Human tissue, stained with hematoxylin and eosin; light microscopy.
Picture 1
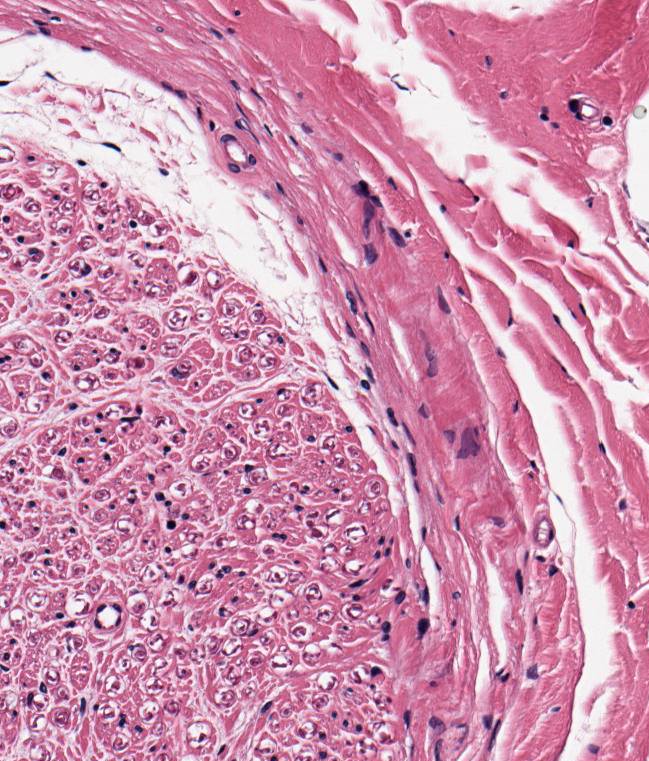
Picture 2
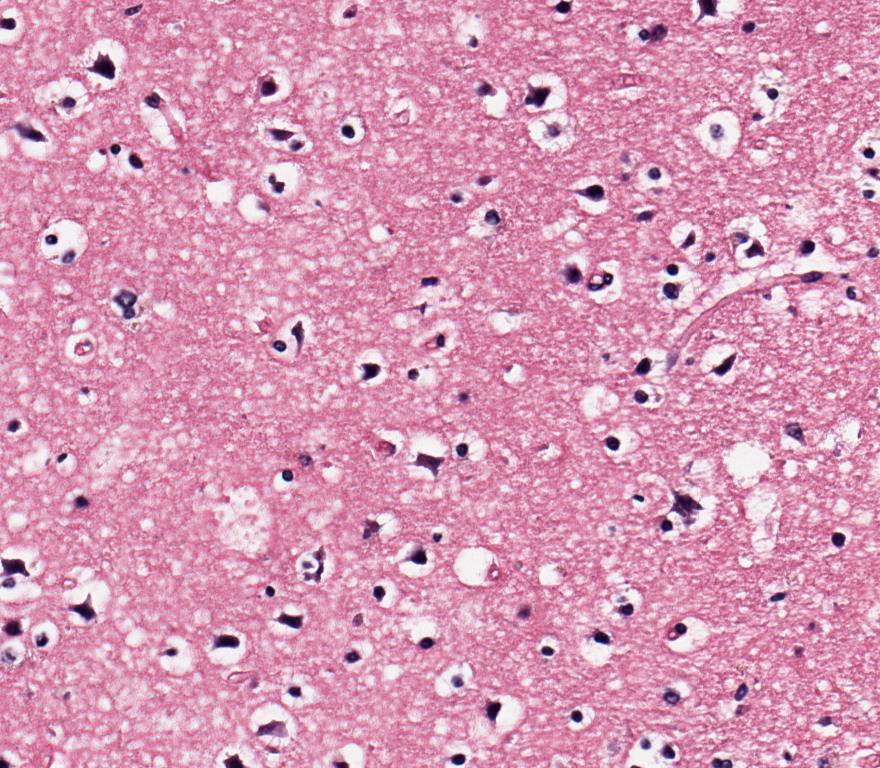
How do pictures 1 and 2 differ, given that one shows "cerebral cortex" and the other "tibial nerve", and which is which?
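Here the tibial nerve occupies picture 1, and picture 2 shows cerebral cortex. The nerve forms a large rounded bundle in the left and lower left of the field, its fibres cut in cross-section so that each is a clear ring around a small central pink dot. Several concentric layers of flattened cells with elongated dark nuclei curve around the bundle's upper-right border, and at the upper right long pink fibres run in curving lines parallel to its edge. The cortex has no bundle: the whole field is a pink, finely fibrillary matrix with no glands, epithelium or other organised units. Its cells are spread fairly evenly without dense clusters; many nuclei lie in round clear spaces, and scattered cells, as at upper left and lower left, are dark, angular and triangular.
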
